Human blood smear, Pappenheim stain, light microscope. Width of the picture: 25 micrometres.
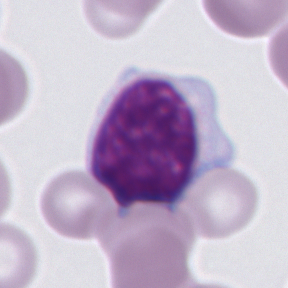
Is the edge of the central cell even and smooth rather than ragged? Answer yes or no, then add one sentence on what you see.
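No. The cell's edge on the right is irregular and ruffled.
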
